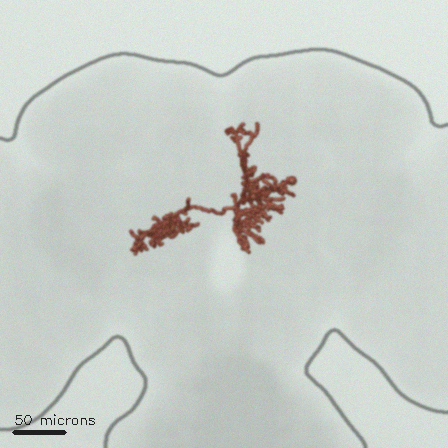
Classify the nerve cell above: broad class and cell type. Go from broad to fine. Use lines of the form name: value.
broad class: central-brain intrinsic neuron
cell type: LAL162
